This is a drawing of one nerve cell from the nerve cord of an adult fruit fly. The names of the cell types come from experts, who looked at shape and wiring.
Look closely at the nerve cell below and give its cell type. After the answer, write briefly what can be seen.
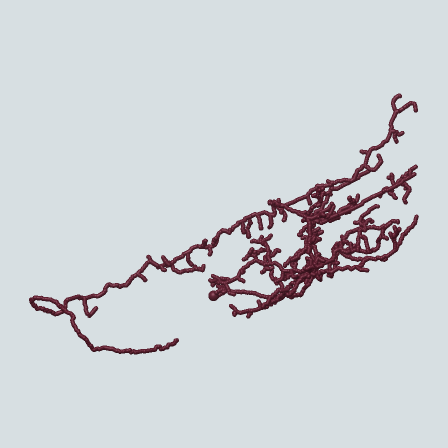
It is of cell type IN19B050. This is a nerve-cord intrinsic neuron. Dozens of branch ends can be seen. As drawn here it is wider than it is tall.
